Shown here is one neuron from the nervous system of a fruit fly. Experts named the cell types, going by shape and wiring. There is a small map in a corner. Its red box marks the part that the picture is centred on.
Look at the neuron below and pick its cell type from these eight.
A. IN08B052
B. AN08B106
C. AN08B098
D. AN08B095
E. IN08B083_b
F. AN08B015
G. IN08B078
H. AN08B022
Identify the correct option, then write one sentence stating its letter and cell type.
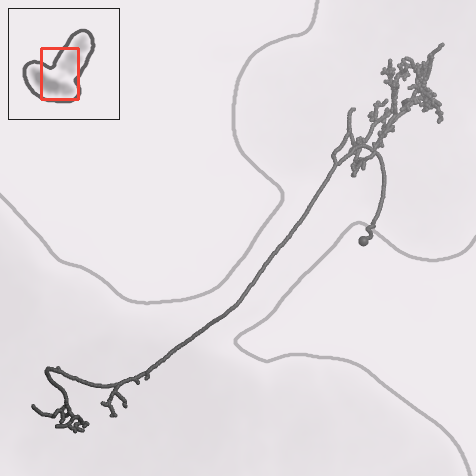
The neuron is typed as AN08B095, which is listed in option D.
